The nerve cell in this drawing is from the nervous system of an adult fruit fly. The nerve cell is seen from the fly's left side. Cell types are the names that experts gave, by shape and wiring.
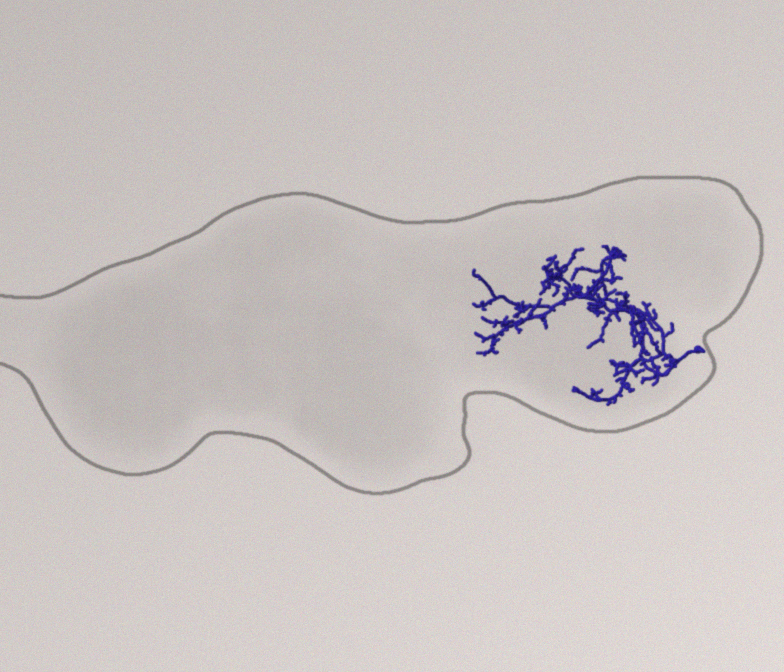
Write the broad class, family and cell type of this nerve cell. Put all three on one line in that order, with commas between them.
nerve-cord intrinsic neuron, hemilineage 13A, IN13A030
